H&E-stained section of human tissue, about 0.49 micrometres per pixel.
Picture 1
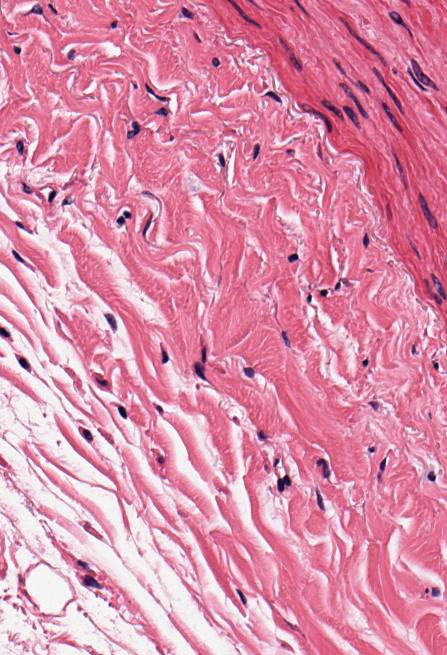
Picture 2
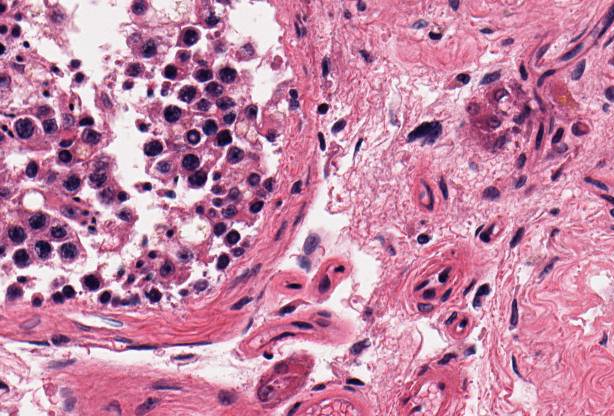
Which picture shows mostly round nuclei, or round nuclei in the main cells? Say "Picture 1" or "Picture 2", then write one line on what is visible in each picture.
Picture 2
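What picture 1 shows: The nuclei are small, dark and mostly spindle-shaped, consistent with fibroblasts.
What picture 2 shows: The cells inside the tubule are round with dark, round nuclei and a thin rim of pink cytoplasm.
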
